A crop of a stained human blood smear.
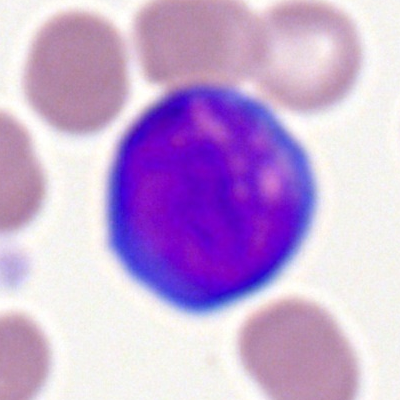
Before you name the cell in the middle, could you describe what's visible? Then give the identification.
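Nucleus occupies nearly the whole cell, staining dark purple with paler pinkish patches scattered through it. Cytoplasm confined to a thin rim, deep blue, widest along the lower left edge. Myeloblast.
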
